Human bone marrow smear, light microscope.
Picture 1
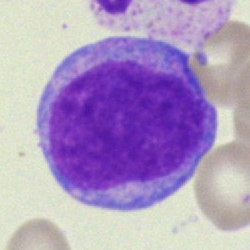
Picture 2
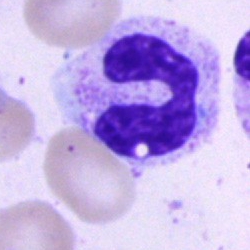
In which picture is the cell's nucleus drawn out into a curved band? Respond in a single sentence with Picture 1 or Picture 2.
It is the cell in Picture 2 whose nucleus forms a bent band without separate lobes.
